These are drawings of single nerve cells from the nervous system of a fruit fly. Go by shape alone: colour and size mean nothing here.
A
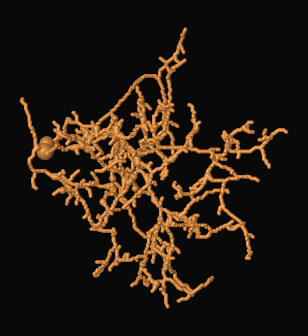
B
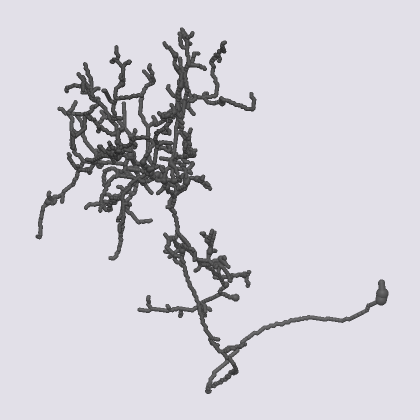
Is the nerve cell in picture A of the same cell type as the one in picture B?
yes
